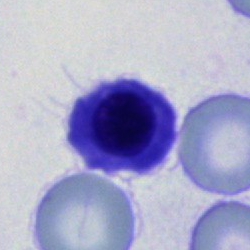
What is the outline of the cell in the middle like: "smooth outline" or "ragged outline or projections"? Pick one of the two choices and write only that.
Ragged outline or projections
